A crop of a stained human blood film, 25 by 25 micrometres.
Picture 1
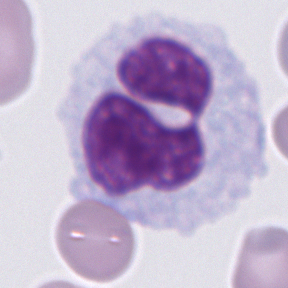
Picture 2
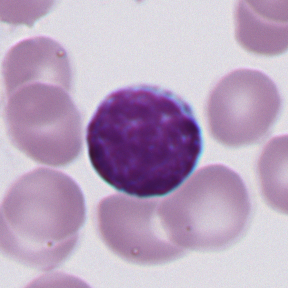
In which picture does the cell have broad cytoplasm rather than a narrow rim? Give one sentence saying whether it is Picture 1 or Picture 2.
The cell shown in picture 1 has ample cytoplasm around its nucleus.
